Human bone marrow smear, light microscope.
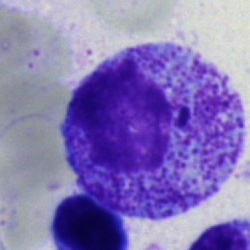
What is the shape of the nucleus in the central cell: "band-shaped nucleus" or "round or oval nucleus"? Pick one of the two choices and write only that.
Round or oval nucleus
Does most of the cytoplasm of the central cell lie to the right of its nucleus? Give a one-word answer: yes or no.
Yes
